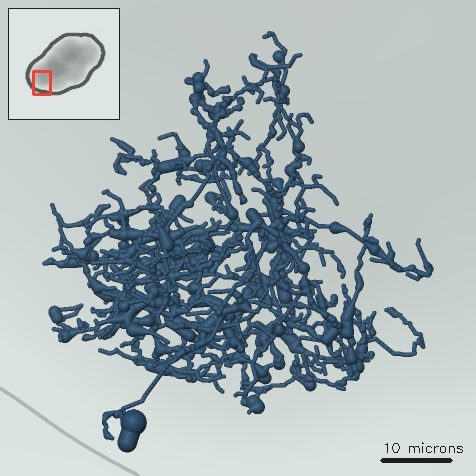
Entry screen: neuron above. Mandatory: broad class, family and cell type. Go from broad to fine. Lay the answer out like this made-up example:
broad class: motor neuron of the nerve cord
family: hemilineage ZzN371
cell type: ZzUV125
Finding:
broad class: efferent neuron of the nerve cord
family: hemilineage 00B
cell type: EN00B018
